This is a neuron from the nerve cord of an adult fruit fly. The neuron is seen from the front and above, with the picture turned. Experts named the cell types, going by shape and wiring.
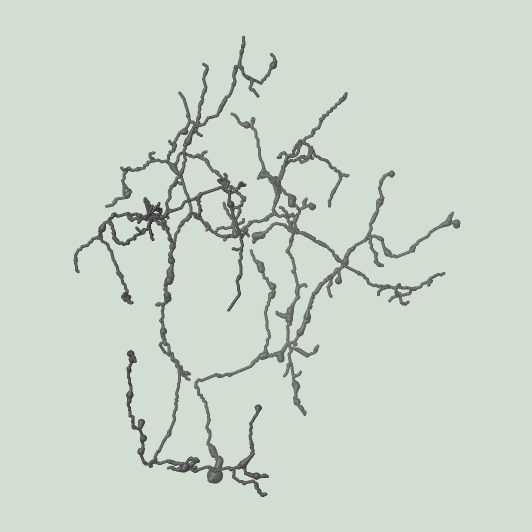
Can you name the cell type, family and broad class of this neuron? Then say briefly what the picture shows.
It is of cell type IN01B047. The family is hemilineage 01B. This is a nerve-cord intrinsic neuron. Dozens of branch ends can be seen. As drawn here it is about as wide as it is tall.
